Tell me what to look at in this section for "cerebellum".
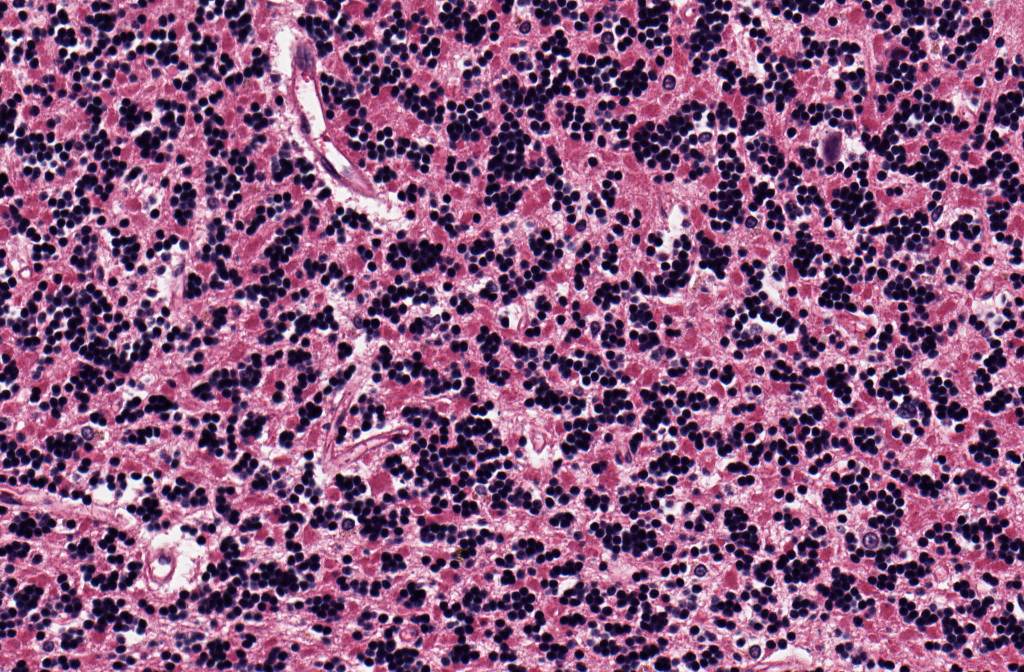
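Section: cerebellum. Small dark round nuclei packed densely across the whole field, in irregular clusters. These nuclei are uniformly dark, with almost no visible cytoplasm around them. Irregular patches of pink eosinophilic material lie between the clusters throughout. Occasional scattered cells have larger, paler round nuclei with a visible nucleolus.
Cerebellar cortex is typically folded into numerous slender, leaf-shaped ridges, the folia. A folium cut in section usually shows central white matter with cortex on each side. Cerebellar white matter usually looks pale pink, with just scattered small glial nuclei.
The dense packing of nuclei across this whole field differs from that pale, sparsely nucleated appearance.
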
